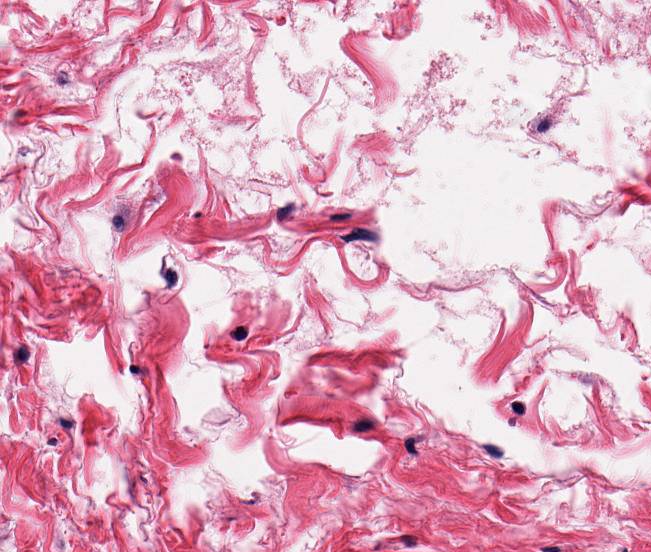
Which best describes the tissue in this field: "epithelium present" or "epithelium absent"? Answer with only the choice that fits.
Epithelium absent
